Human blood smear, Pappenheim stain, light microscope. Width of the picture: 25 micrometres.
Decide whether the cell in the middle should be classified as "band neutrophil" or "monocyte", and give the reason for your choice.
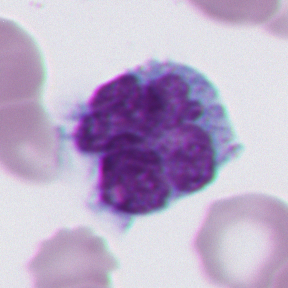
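This is a monocyte. The nucleus measures about 13 micrometres across, and its chromatin is deep purple and mottled, with darker clumps and paler patches. Cytoplasm is scant and pale bluish-grey, visible mainly as a rim at the upper right. The cell outline is irregular rather than a smooth circle, and fine ragged wisps project from its edge on the left and lower sides.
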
